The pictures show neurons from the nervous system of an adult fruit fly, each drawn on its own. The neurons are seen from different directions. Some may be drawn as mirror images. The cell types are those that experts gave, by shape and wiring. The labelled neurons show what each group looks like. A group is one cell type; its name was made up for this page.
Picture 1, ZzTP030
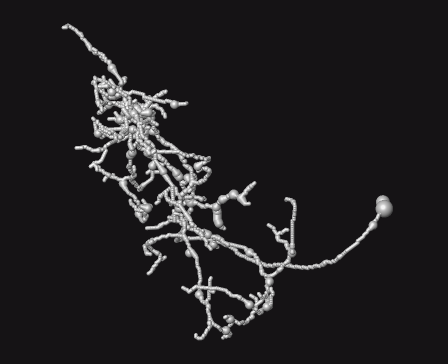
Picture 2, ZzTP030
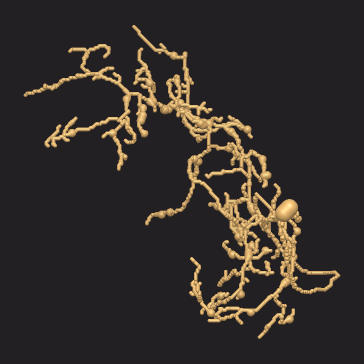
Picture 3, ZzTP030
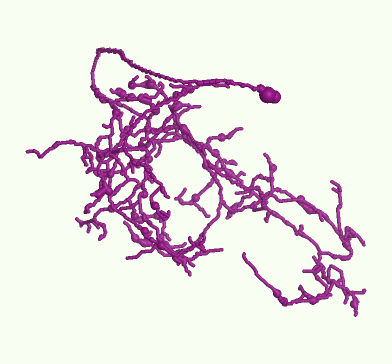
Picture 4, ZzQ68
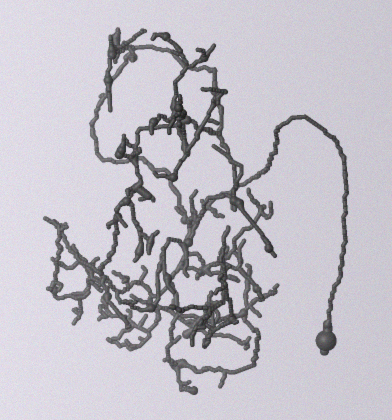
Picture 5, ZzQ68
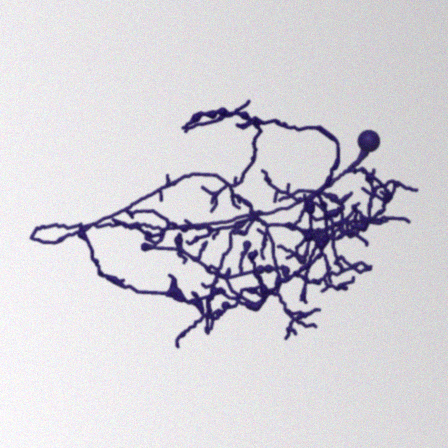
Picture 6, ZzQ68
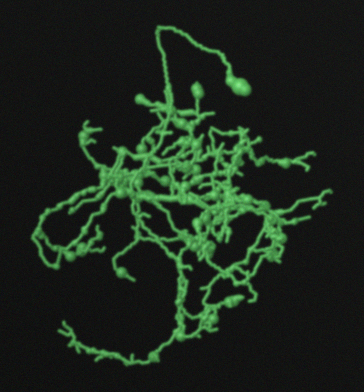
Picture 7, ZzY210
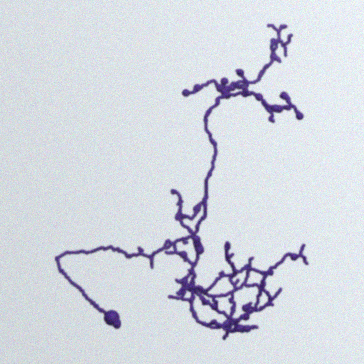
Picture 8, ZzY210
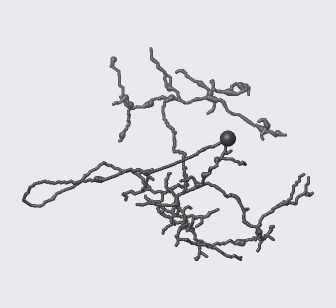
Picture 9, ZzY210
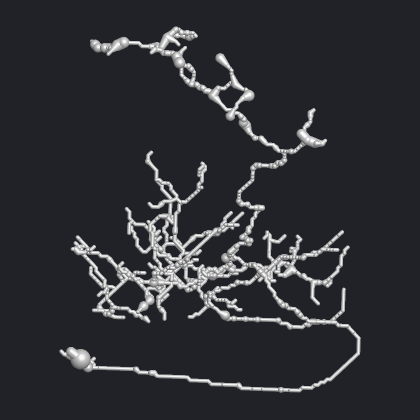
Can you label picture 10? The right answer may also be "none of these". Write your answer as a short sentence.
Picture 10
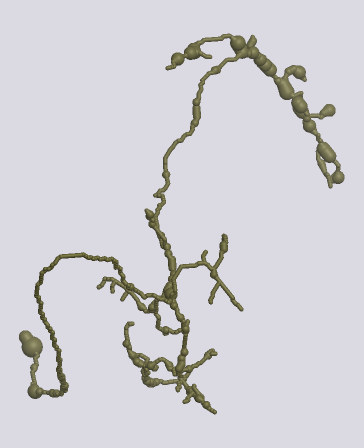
It belongs to ZzY210.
